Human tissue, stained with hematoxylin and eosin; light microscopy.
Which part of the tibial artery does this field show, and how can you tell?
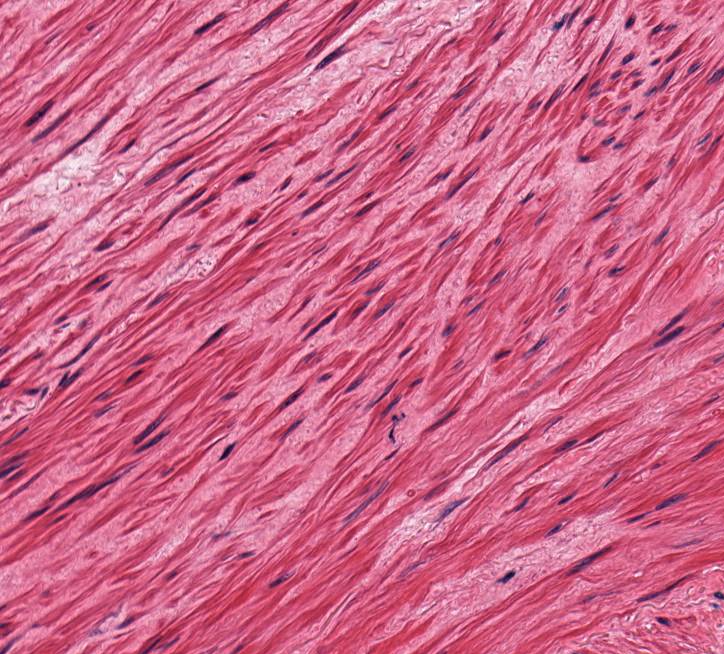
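Tunica media. Spindle-shaped cells with elongated dark purple nuclei lie lengthwise in parallel bundles running diagonally from lower left to upper right across the whole field.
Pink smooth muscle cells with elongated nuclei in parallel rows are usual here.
Abundant bright pink cytoplasm forms long fibrillar strands, and the nuclei are moderately spaced, not crowded.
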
